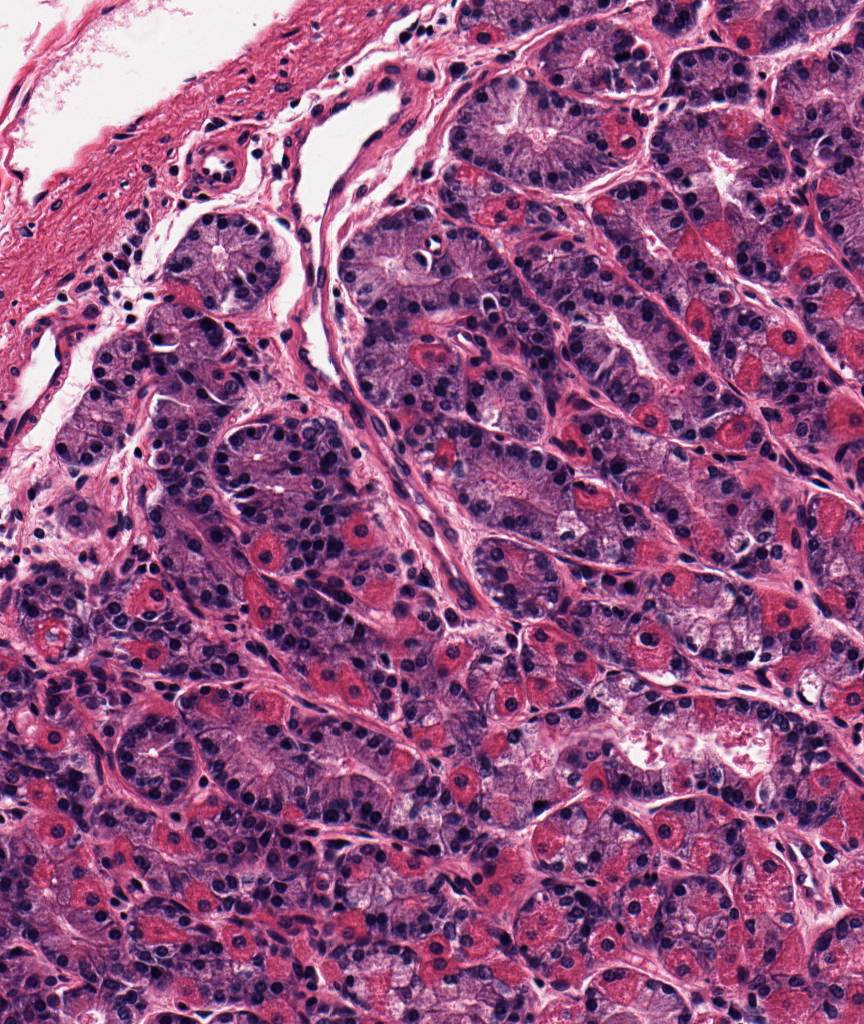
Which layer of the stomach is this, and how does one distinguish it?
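These are fundic glands. See how closely packed glands cut in various planes fill almost everything but the upper left corner, with only thin pink strands of stroma between. Scattered among them throughout are parietal cells, with bright pink cytoplasm and a round central nucleus.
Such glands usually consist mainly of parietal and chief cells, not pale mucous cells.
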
